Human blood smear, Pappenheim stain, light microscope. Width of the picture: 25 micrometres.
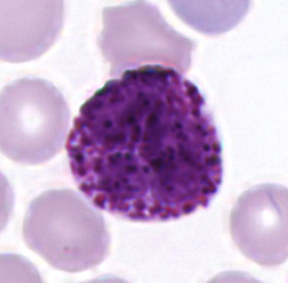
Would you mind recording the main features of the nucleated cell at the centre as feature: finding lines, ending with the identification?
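Size: about 14 micrometres across
Shape: roughly round, with a slightly bumpy edge
Granules: many, coarse and dark purple, scattered over the whole cell
Nucleus: look for it under the granules, which hide its outline
Edge: beaded, because granules reach right to the rim
Name: basophil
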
